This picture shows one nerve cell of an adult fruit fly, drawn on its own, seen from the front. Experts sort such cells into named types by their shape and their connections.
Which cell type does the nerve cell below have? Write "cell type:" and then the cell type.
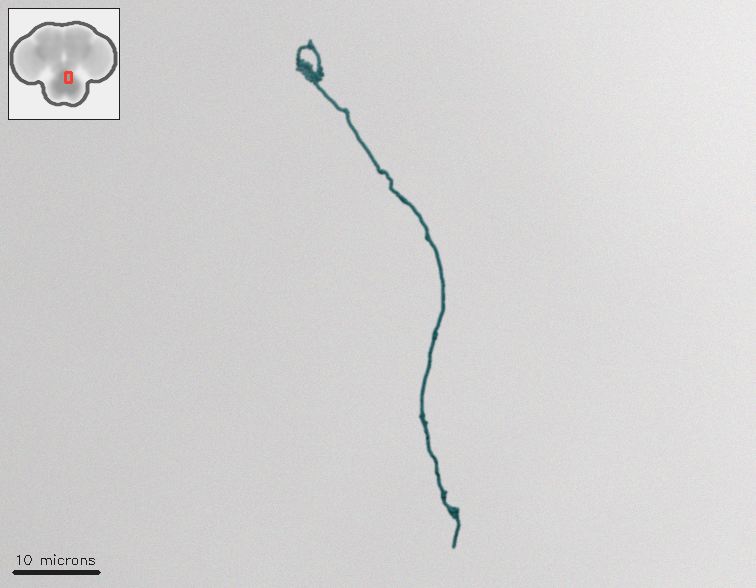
cell type: BM_InOm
